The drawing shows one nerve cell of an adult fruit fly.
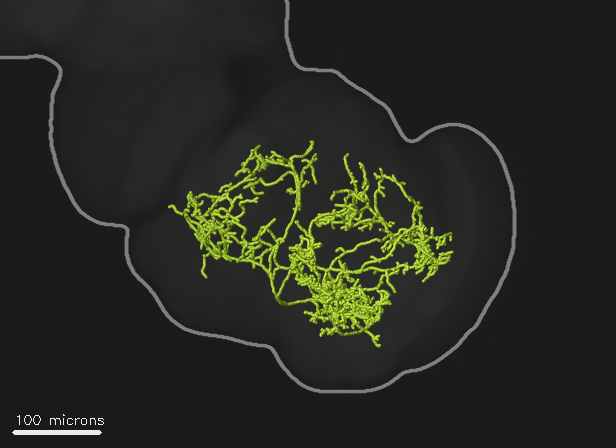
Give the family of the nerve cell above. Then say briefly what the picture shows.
Its family is OA. Its broad class is central-brain intrinsic neuron. From left to right in the picture it spans about 350 microns. The picture shows dozens of branch ends.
